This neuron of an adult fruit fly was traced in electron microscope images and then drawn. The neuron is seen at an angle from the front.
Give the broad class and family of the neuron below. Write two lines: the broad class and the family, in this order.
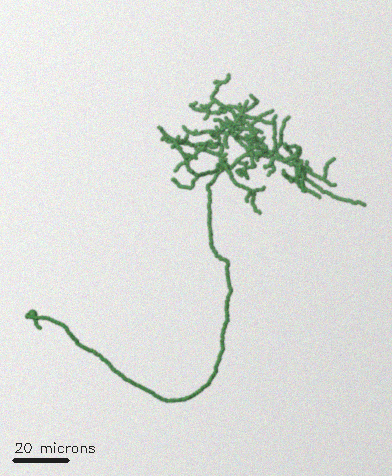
central-brain intrinsic neuron
hemilineage MD3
